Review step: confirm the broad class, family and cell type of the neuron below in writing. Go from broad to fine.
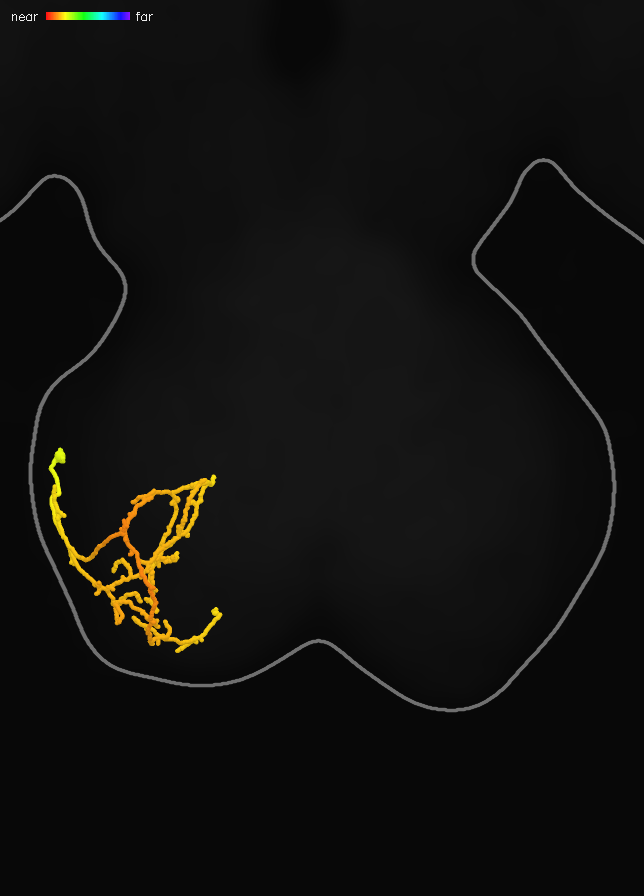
nerve-cord intrinsic neuron; hemilineage 20A.22A; IN20A.22A092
